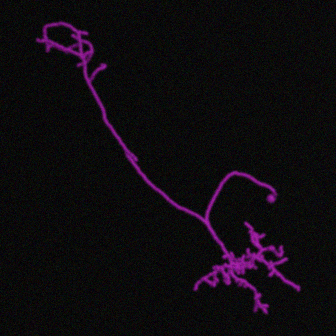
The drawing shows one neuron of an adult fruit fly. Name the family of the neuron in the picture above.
hemilineage 11A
